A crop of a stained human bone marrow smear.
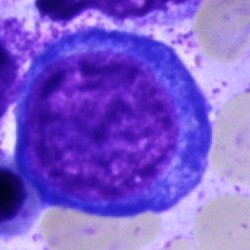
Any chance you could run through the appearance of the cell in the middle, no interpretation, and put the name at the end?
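Let me see: the nucleus fills most of this cell and sits slightly to the left, so the moderate rim of deep blue cytoplasm is wider on the right. The purple chromatin looks patchy and clumped, with lighter spaces between the clumps. I'd call it a proerythroblast.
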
